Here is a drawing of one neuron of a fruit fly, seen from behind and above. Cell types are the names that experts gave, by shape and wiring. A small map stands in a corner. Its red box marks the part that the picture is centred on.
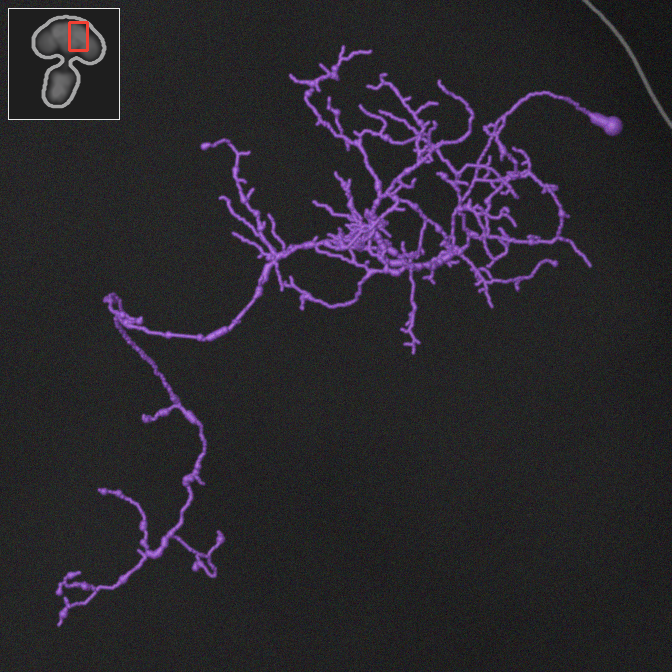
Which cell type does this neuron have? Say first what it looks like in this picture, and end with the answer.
Its cell body lies at the upper right of the picture. The picture shows dozens of branch ends. This is a central-brain intrinsic neuron. It is of cell type LHAD2c1.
